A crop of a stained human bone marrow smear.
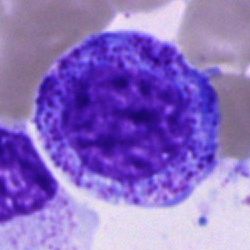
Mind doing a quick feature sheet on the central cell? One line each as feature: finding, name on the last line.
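Shape: round outline
Granules: purple, scattered throughout the cytoplasm
Nucleus: granules lying over its edge
Surroundings: another nucleated cell at the lower left
Identity: promyelocyte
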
